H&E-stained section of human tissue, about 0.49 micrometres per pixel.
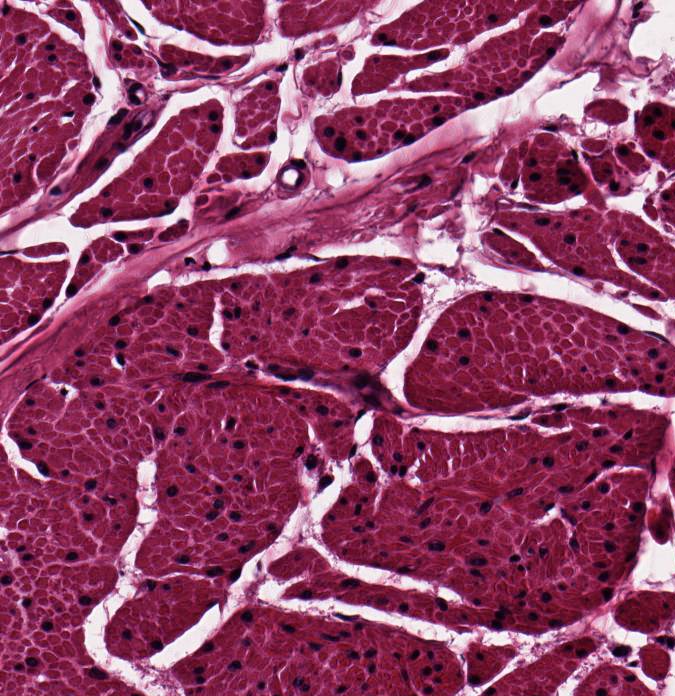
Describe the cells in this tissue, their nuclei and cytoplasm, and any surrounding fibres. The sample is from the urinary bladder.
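Muscle cytoplasm uniformly deep pink-red; no cross-striations visible. Band of denser, paler pink connective tissue runs diagonally from upper right to left edge, above mid-field. Small vessel with round open lumen within this band, near top centre. No epithelium anywhere.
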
